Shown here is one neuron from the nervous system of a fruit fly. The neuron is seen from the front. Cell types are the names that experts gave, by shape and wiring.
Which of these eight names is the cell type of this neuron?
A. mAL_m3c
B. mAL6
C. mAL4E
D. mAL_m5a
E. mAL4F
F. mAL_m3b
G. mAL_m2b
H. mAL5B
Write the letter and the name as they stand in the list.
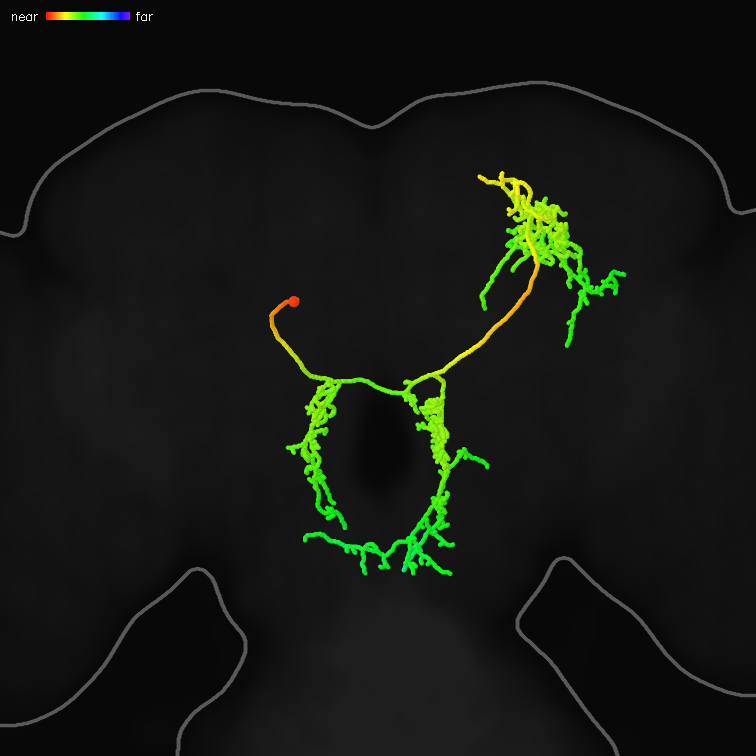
D. mAL_m5a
